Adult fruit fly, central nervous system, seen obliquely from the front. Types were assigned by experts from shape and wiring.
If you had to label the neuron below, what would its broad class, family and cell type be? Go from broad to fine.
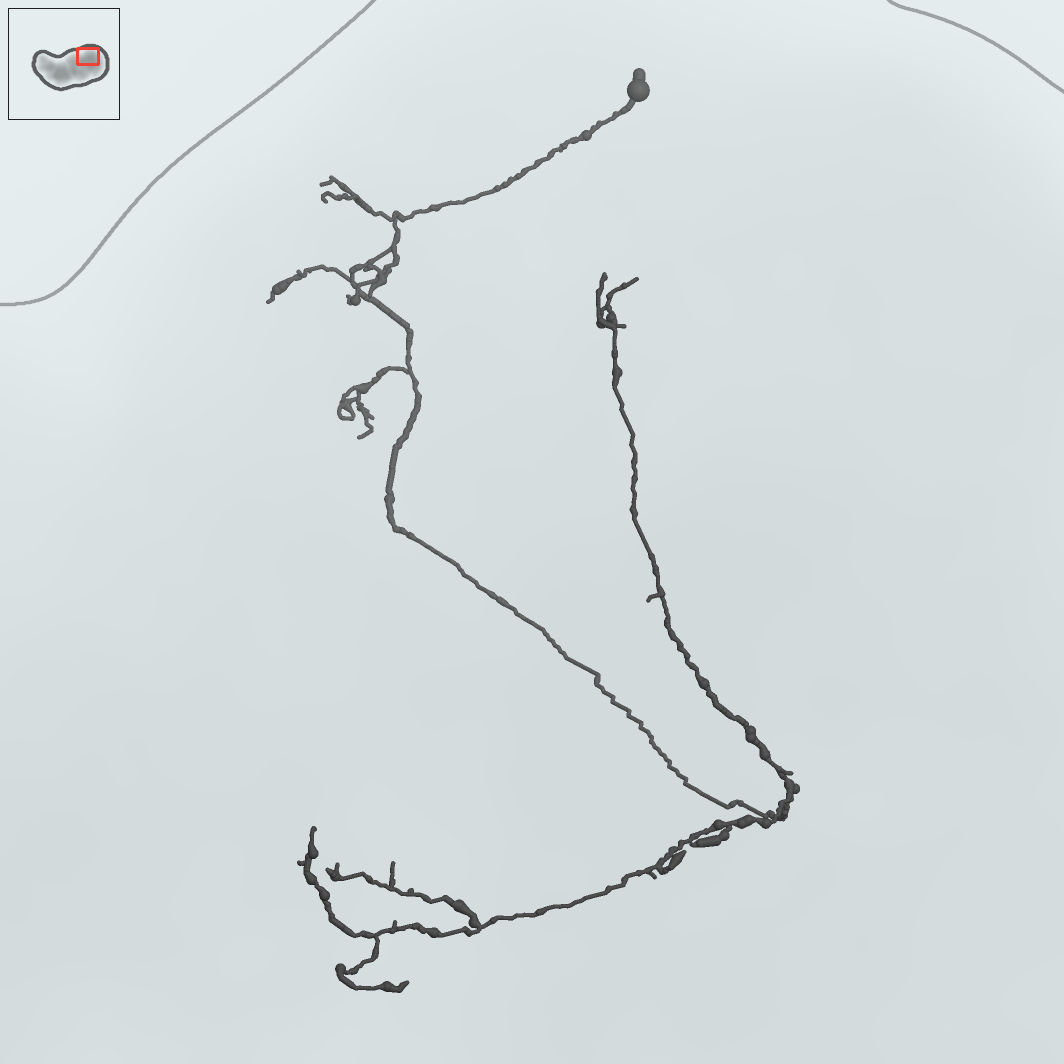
central-brain intrinsic neuron; class Kenyon Cell; KCa'b'-ap2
